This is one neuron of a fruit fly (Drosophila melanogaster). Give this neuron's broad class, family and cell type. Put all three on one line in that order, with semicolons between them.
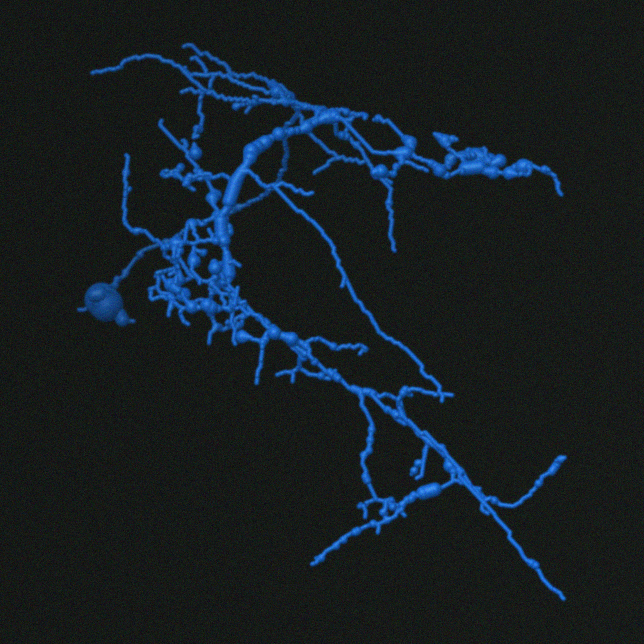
nerve-cord intrinsic neuron; hemilineage 03B; IN03B074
